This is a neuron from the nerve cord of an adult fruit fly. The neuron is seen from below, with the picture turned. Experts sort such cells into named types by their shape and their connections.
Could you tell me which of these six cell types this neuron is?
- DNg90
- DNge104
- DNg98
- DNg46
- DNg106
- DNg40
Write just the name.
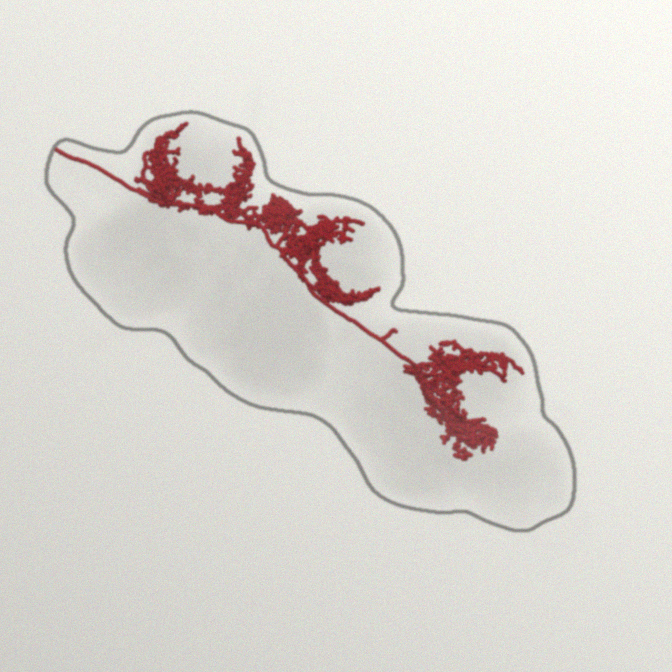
DNge104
